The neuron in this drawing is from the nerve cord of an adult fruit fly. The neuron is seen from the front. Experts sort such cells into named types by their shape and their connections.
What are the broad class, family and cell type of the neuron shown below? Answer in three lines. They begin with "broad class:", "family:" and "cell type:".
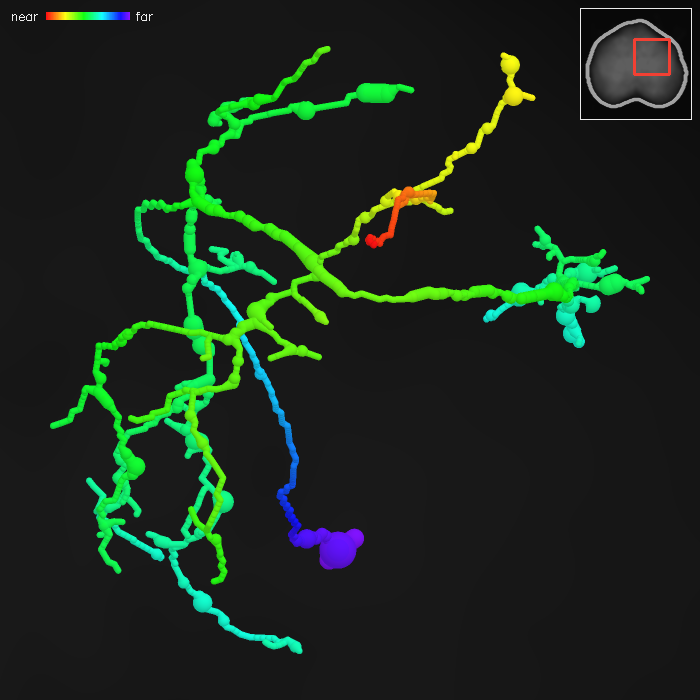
broad class: nerve-cord intrinsic neuron
family: hemilineage 21A
cell type: IN21A051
